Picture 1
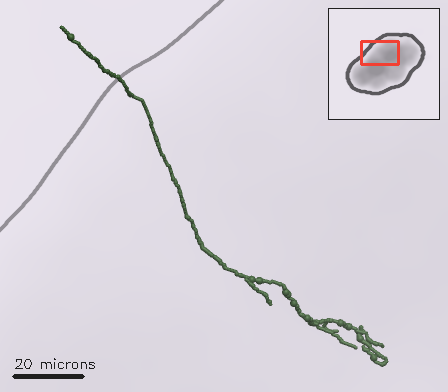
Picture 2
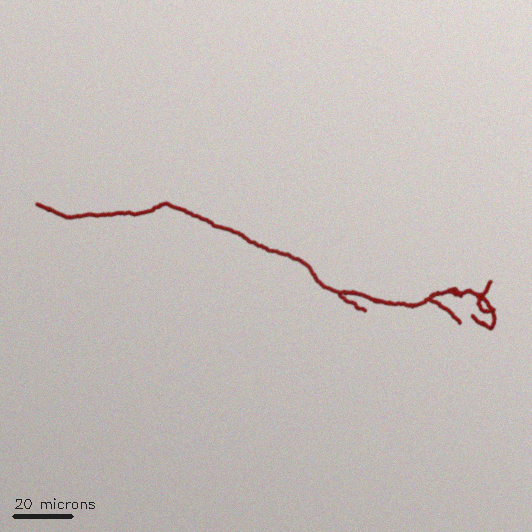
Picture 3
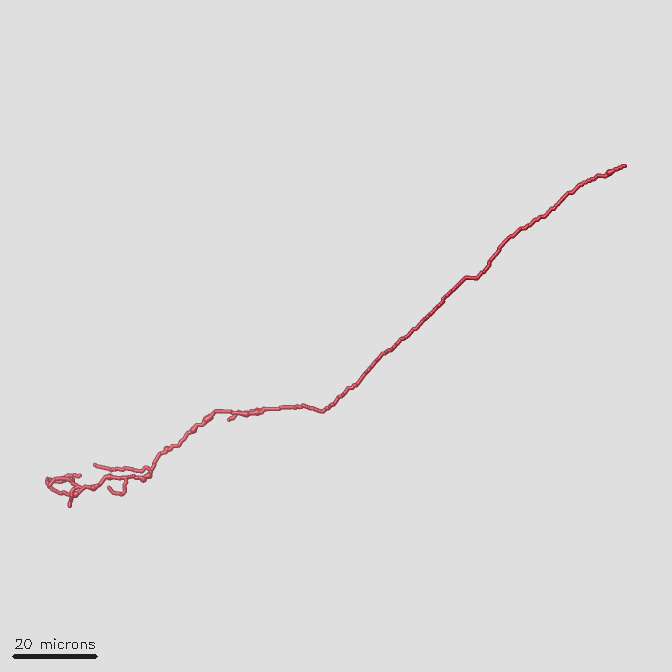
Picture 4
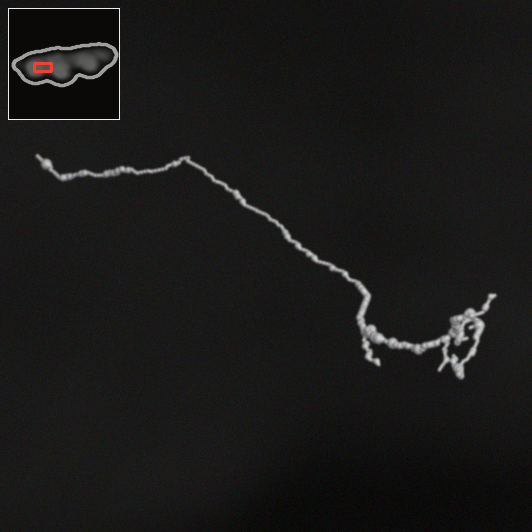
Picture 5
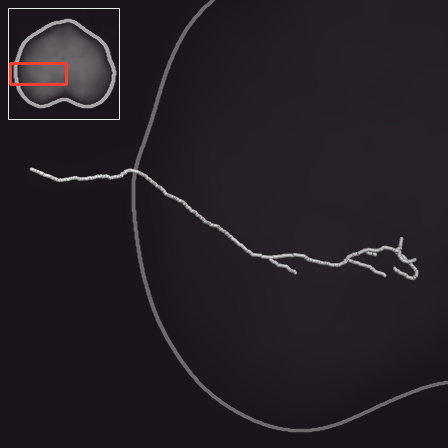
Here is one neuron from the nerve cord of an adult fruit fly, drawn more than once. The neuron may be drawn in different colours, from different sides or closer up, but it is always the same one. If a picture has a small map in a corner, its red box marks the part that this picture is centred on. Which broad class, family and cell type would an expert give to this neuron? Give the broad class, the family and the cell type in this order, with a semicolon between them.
sensory neuron entering the nerve cord; class gustatory; WG1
